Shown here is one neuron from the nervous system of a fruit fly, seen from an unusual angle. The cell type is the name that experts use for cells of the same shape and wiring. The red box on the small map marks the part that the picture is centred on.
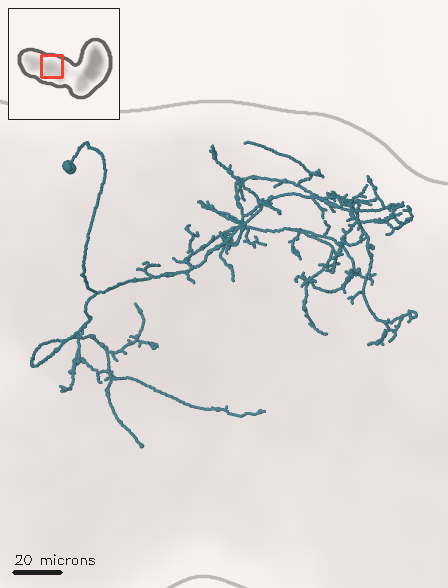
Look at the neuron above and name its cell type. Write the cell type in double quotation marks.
"IN19B056"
